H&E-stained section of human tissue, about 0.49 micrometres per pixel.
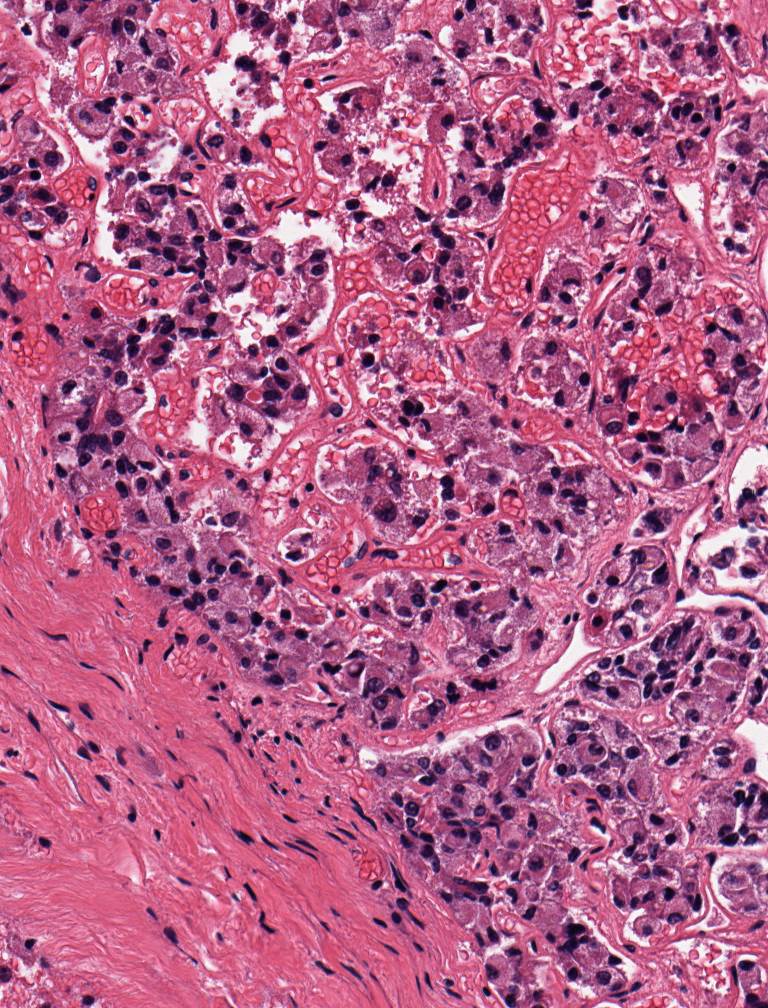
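Pituitary: cells at upper and right grouped in rounded nests, each ringed by a fine vascular network; thin-walled vascular channels between them packed with red blood cells. Nuclei vary in size; scattered ones enlarged, dark-staining. Lower left corner: diagonal band of dense pink collagen, wavy spindle-shaped nuclei.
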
